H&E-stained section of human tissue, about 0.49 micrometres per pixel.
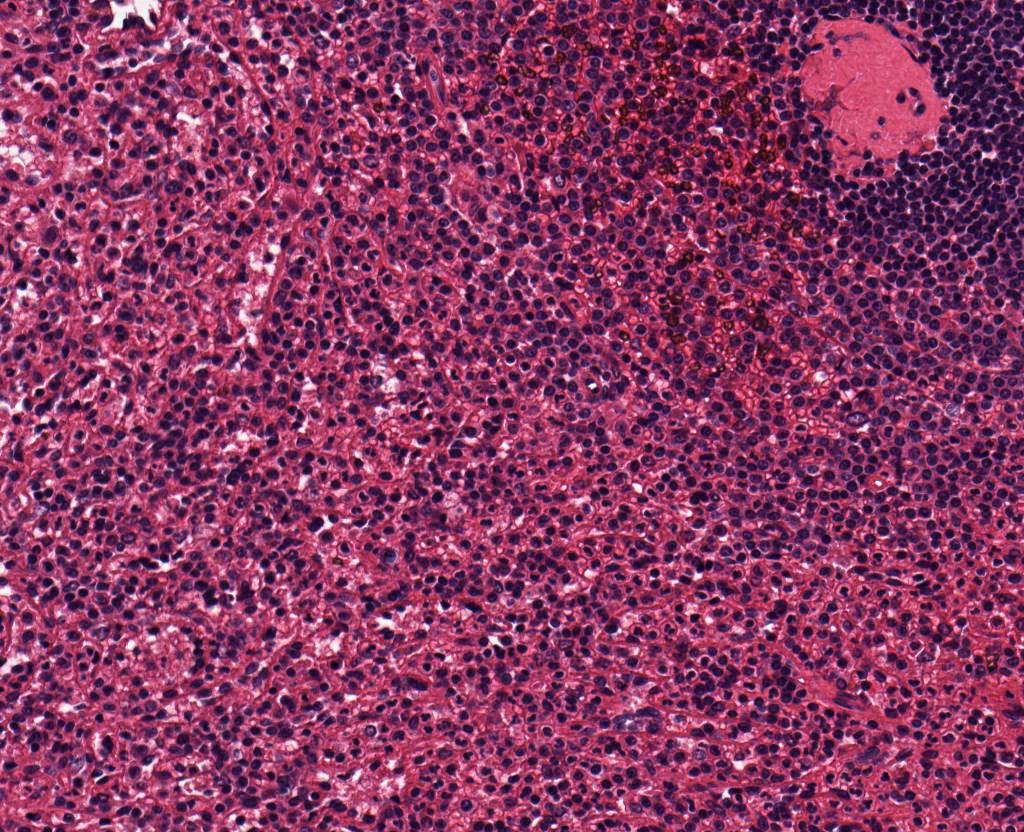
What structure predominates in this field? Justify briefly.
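Mostly red pulp of the spleen here. Thin pink strands form a mesh across most of the field, many small round nuclei between them, small clear gaps through it, clearest upper left. Top right, though, cells pack into a darker zone of small round, deeply stained lymphocyte nuclei.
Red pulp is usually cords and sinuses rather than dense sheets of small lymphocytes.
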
